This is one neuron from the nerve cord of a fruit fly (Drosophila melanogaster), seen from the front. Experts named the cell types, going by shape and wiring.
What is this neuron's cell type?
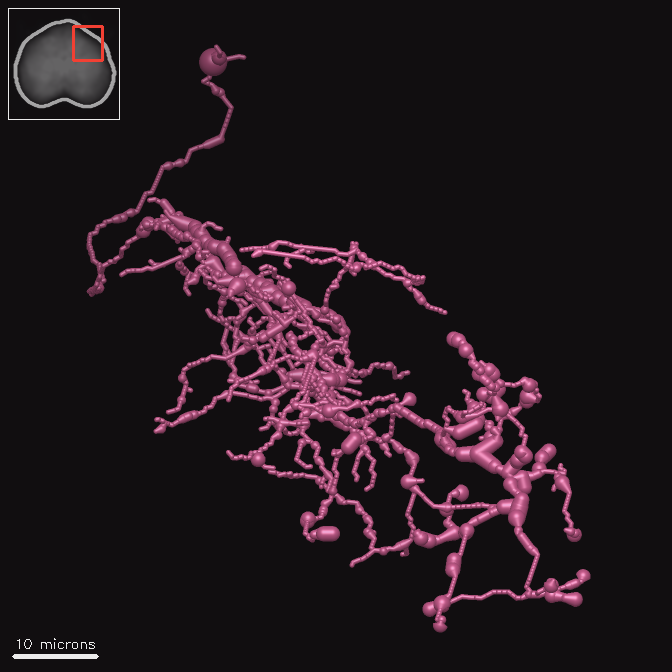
IN03B063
